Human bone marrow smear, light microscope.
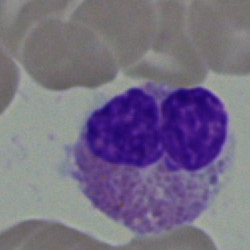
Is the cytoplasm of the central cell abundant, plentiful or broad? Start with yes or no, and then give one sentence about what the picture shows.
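Yes. Plentiful cytoplasm lies mainly below the nucleus.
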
